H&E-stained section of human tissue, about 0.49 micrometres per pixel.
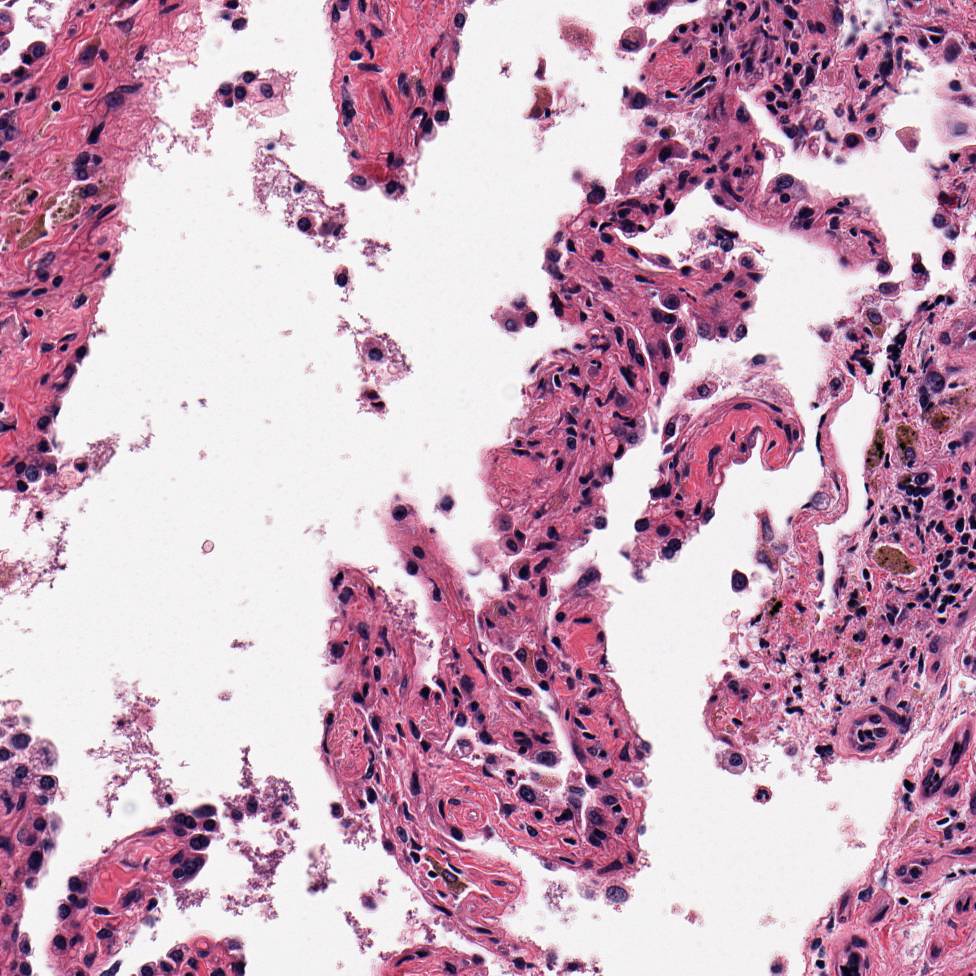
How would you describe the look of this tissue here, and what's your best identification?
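Branching pink strands, separated by wide white empty spaces occupying much of left and centre. Strands thickened by dense pink collagen with scattered spindle-shaped nuclei. Plump rounded cells with dark round nuclei line many strand edges. Small vessel, thick pink wall, near lower right. Tissue: lung.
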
